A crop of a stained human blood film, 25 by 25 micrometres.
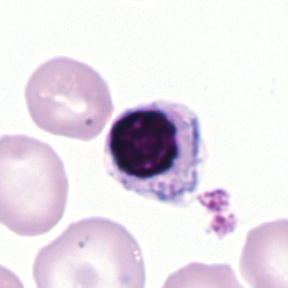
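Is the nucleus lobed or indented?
Neither: it is one single mass.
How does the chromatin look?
Dense, dark purple and coarsely clumped, and no nucleoli can be seen.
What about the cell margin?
It is slightly ragged on the right side.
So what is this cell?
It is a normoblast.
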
